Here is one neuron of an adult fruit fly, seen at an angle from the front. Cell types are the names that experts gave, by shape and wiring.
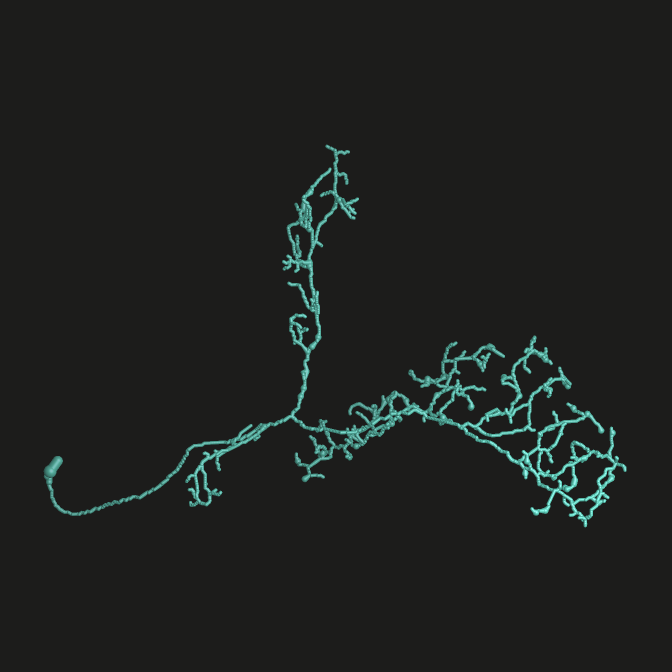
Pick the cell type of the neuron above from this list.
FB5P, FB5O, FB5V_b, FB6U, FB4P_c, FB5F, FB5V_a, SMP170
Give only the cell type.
FB6U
